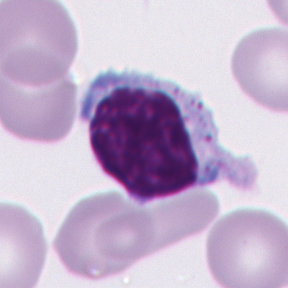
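Large granular lymphocyte: the nucleus is oval, its chromatin dark purple and condensed into coarse clumps. Cytoplasm: pale greyish-blue, lying mainly above and to the right of the nucleus. Cytoplasmic contents: only a few tiny dark dots, to the right of the nucleus.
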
